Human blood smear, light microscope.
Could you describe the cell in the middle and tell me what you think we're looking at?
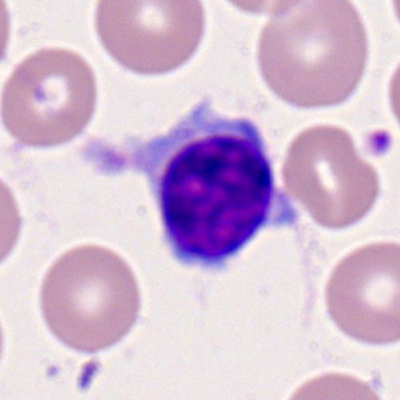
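Dense, dark purple, coarsely clumped chromatin occupies a nucleus that fills most of the cell. Around it lies a modest rim of pale blue cytoplasm. Thin, ragged cytoplasmic projections extend from the surface, the largest of them pointing to the left. The cell in the middle is a lymphocyte.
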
